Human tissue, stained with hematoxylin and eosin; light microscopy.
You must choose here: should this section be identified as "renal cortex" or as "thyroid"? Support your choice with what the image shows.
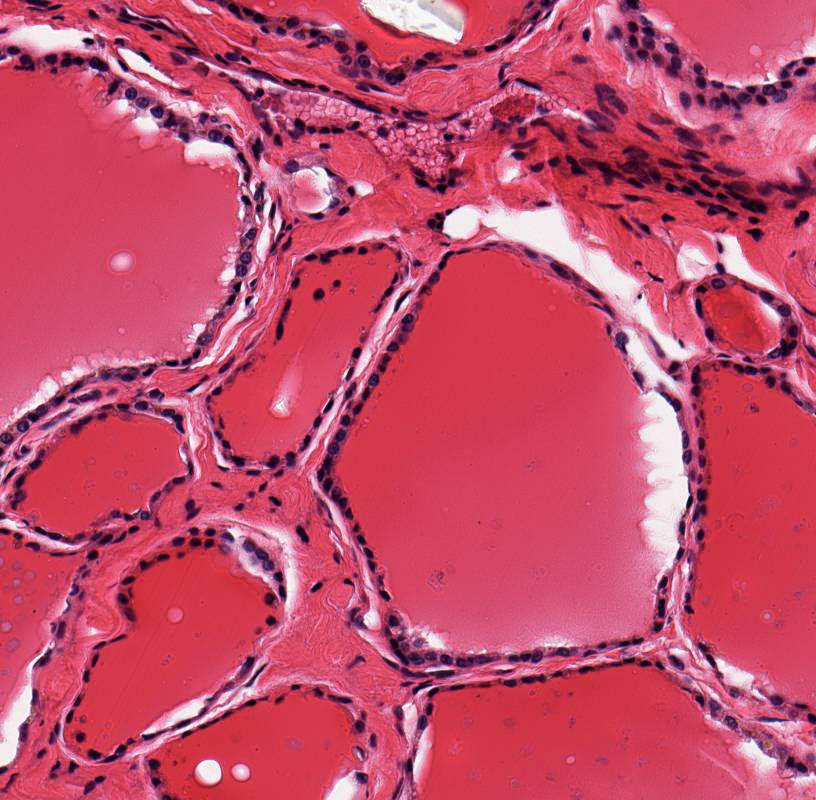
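Thyroid, I'd say. Large closed follicles filled with colloid, rounded to polygonal in outline, take up almost the whole field. Each one is lined by a single layer of flattened epithelial cells, their small, dark, flattened nuclei set in a single row around the follicle. And the colloid itself is homogeneous and deeply eosinophilic, with only a few small round vacuoles.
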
